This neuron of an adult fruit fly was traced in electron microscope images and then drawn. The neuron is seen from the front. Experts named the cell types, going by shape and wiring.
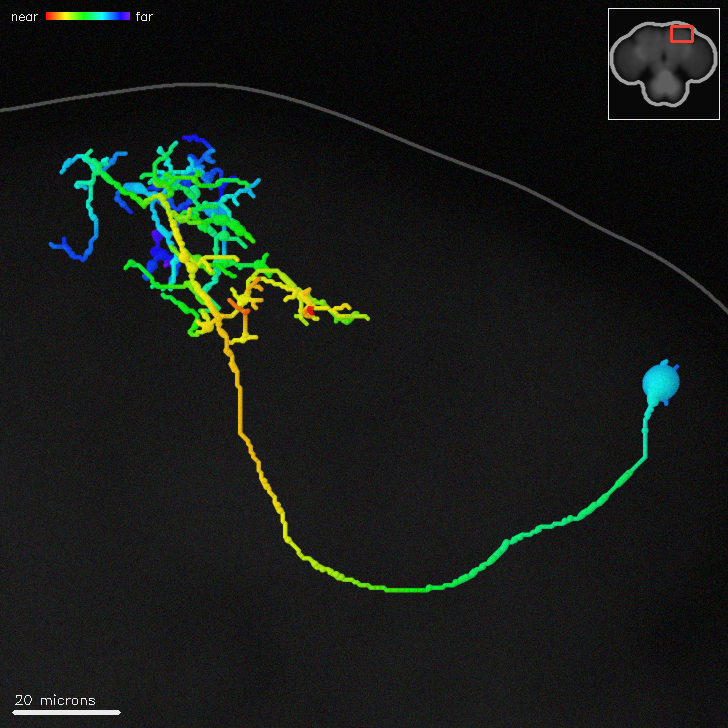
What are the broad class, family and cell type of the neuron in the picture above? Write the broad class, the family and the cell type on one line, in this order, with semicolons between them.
central-brain intrinsic neuron; hemilineage SLPal1; SLP024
